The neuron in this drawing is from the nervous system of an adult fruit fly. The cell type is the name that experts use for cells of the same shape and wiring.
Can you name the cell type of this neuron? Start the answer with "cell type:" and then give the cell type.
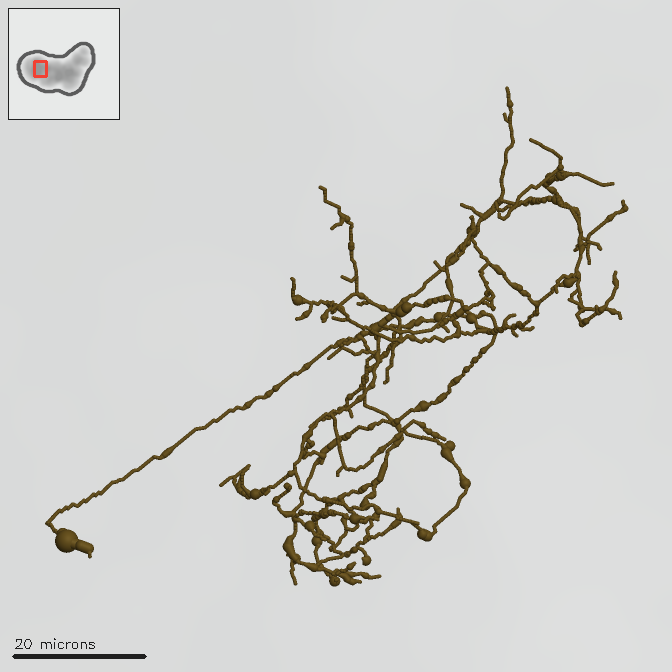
cell type: CB2469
